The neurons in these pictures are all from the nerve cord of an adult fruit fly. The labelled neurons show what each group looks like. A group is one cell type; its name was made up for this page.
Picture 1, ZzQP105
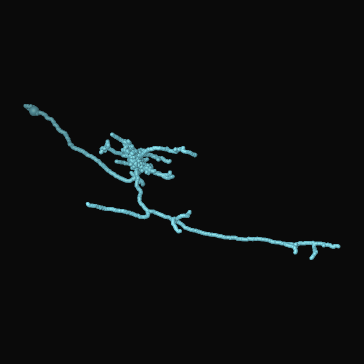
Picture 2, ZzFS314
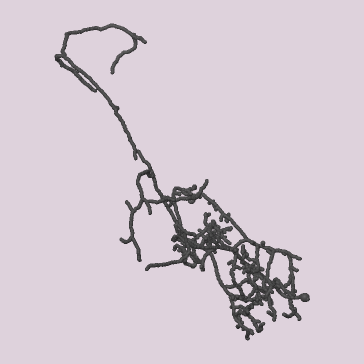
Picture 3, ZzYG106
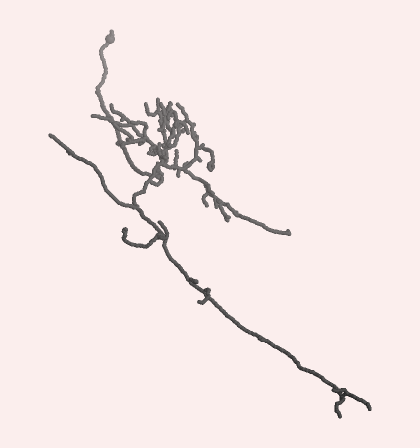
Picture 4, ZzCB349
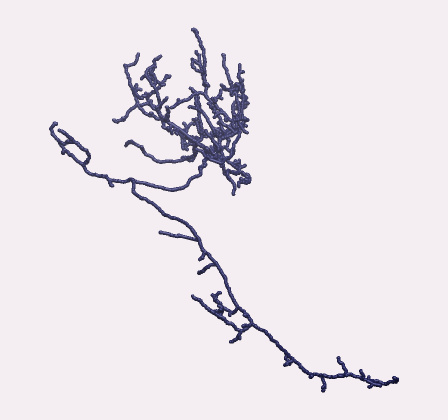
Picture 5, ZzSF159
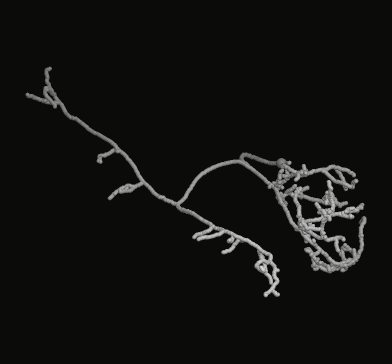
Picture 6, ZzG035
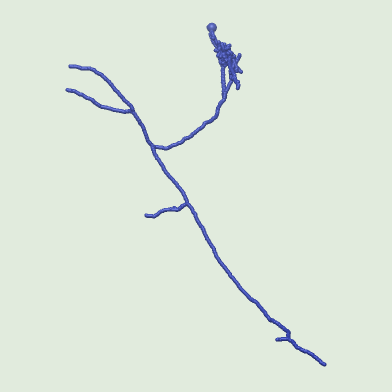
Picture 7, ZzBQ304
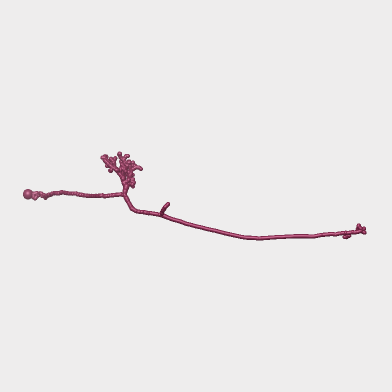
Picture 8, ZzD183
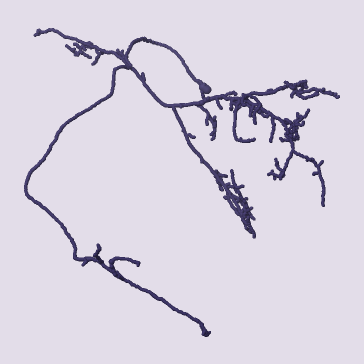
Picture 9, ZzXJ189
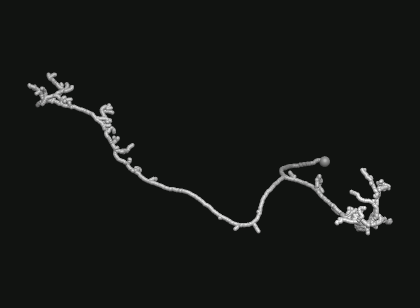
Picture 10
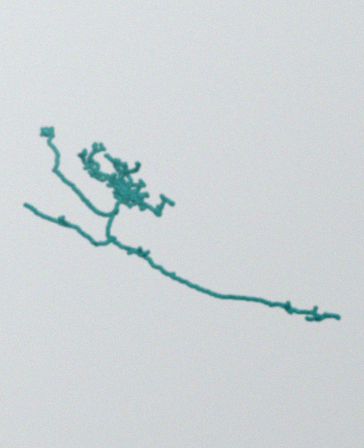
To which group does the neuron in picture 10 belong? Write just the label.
ZzQP105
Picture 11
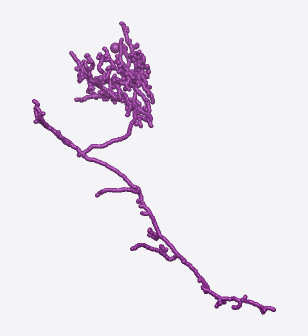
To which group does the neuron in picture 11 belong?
ZzCB349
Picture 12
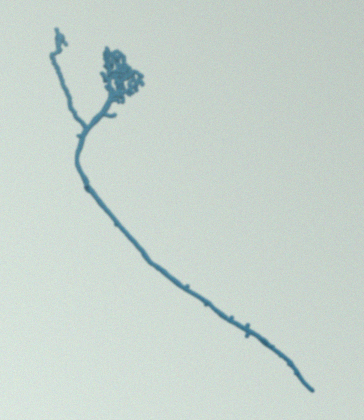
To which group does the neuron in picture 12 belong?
ZzBQ304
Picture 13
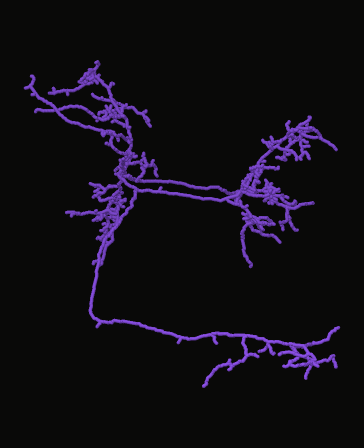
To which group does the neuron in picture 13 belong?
ZzCB349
